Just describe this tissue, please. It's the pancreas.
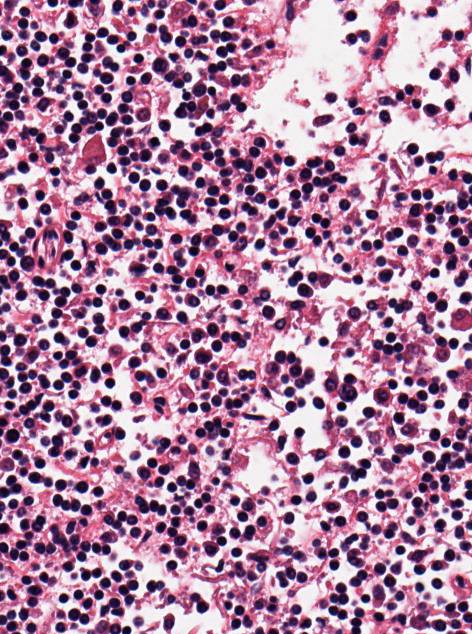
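Most of what you see are small lymphocytes: round, dark-staining nuclei with just a scant rim of cytoplasm. Between them run delicate, wispy pink fibrillary strands, not thick collagen bands. You won't find epithelium, glands or fat cells anywhere in this field.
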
